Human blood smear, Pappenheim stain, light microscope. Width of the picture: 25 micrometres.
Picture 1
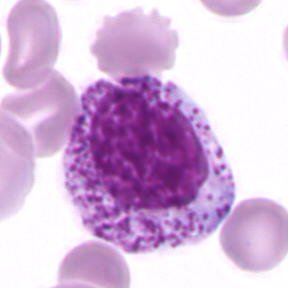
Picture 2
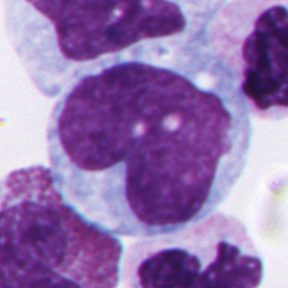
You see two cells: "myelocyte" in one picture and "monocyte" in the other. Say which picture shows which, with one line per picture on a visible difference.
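Picture 1 shows a myelocyte: The cytoplasm holds many coarse dark purple granules.
Picture 2 shows a monocyte: No distinct granules are seen in the cytoplasm.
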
